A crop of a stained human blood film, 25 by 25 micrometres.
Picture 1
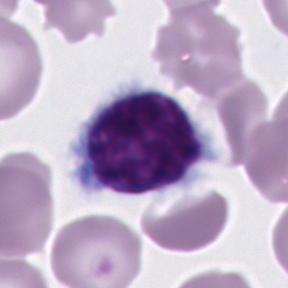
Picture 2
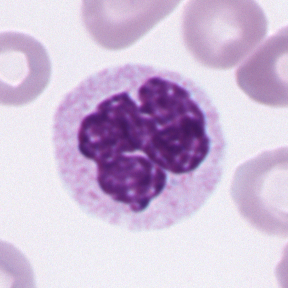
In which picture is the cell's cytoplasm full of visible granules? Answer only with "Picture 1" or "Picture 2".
Picture 2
